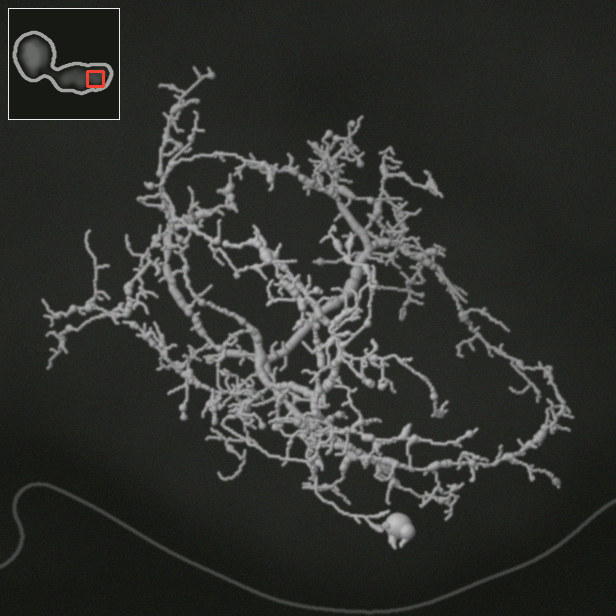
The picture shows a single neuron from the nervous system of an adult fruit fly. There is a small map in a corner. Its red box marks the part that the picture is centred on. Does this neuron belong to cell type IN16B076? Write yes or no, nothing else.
no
